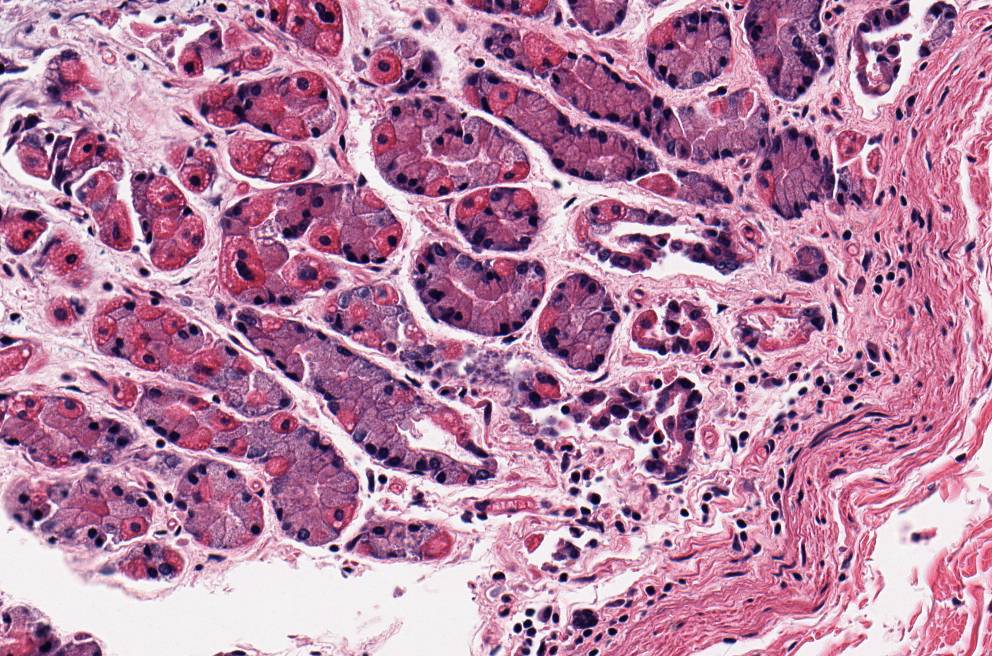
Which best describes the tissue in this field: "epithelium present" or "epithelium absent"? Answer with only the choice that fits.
Epithelium present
